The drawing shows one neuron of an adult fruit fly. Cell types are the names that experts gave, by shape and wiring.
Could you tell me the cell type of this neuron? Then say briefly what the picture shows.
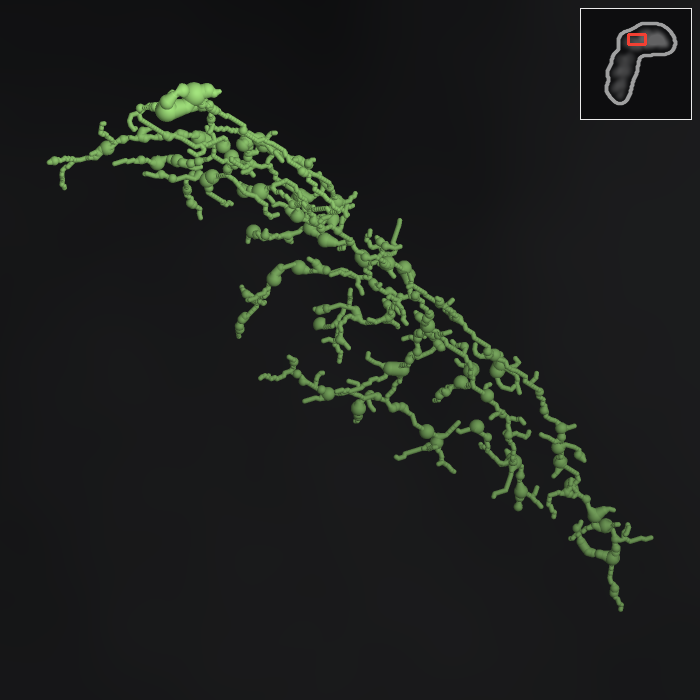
It is of cell type Cm11a. It is an optic-lobe intrinsic neuron. The cell body is at the upper left of the picture. The picture shows dozens of branch ends.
